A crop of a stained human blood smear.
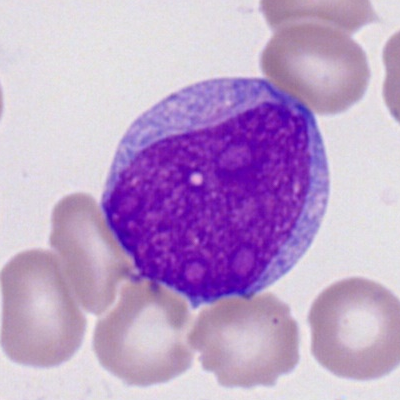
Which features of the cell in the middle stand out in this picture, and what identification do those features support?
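First, the outline: smooth and rounded, with no surface projections. Second, the nucleus: several pale rounded nucleoli show within it, and a tiny white dot sits near its centre. Third, the cytoplasm: no coarse granules are present. Last, the name: myeloblast.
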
